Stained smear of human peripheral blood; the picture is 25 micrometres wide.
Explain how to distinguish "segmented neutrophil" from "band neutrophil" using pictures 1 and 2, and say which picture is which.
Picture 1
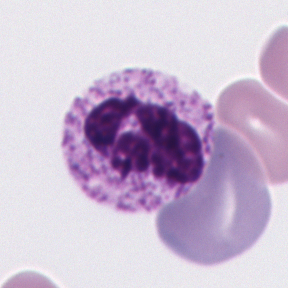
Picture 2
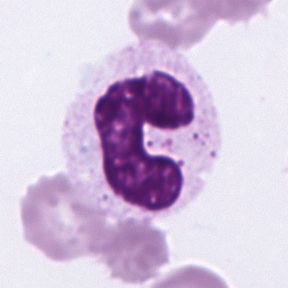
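In picture 1 the cell is a segmented neutrophil; in picture 2 it is a band neutrophil. The essential difference lies in the nucleus: in the segmented neutrophil it is divided into several connected lobes, while in the band neutrophil it is bent into a C shape whose open side faces right.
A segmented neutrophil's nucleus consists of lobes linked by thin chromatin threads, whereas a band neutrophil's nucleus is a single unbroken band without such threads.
Chromatin is coarsely clumped in both, and dark purple in the segmented neutrophil; neither nucleus shows nucleoli.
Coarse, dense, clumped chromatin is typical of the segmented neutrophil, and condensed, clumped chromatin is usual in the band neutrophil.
The segmented neutrophil has a round, smooth outline and cytoplasm filled with many purple granules that still leave the outline of the nucleus clearly visible. The band neutrophil, about 16 by 14 micrometres, has pale pink cytoplasm filled with fine granules, and red cells touch it above and at the lower left.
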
